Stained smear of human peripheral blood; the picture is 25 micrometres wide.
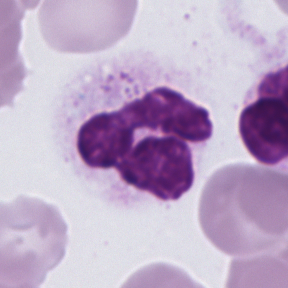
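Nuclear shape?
Several connected lobes folded around a small clear central gap; about 12 by 10 micrometres.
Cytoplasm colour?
Very pale, nearly colourless lilac.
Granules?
Fine pink-lilac, scattered; a few darker purple ones above and left of the nucleus.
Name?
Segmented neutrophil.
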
